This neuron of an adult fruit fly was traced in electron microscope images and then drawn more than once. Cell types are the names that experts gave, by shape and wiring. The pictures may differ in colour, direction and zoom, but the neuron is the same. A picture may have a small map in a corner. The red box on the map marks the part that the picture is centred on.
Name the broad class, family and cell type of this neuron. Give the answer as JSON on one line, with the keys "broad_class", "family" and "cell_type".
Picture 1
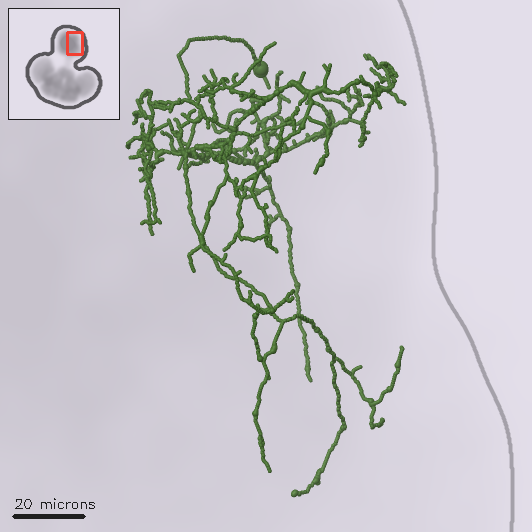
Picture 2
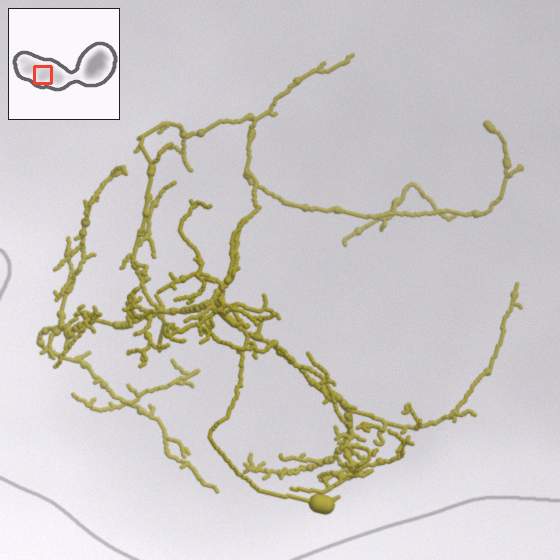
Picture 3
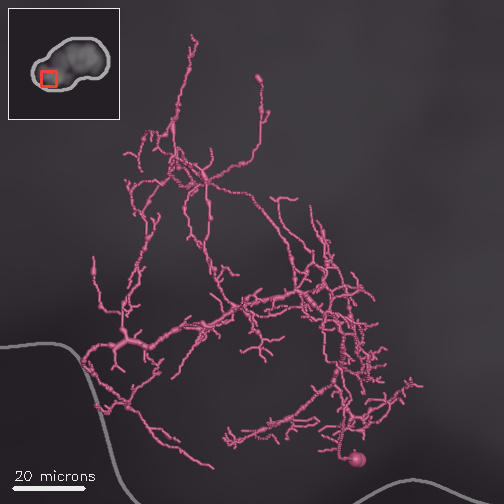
{"broad_class": "nerve-cord intrinsic neuron", "family": "hemilineage 04B", "cell_type": "IN04B084"}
